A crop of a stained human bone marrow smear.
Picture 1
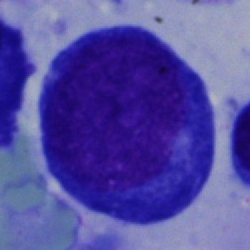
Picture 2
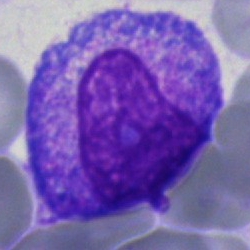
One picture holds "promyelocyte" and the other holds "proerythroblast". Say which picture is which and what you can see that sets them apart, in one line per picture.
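Picture 1: proerythroblast. No granules are visible in the cytoplasm.
Picture 2: promyelocyte. Many fine pinkish-purple granules are scattered through the cytoplasm.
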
